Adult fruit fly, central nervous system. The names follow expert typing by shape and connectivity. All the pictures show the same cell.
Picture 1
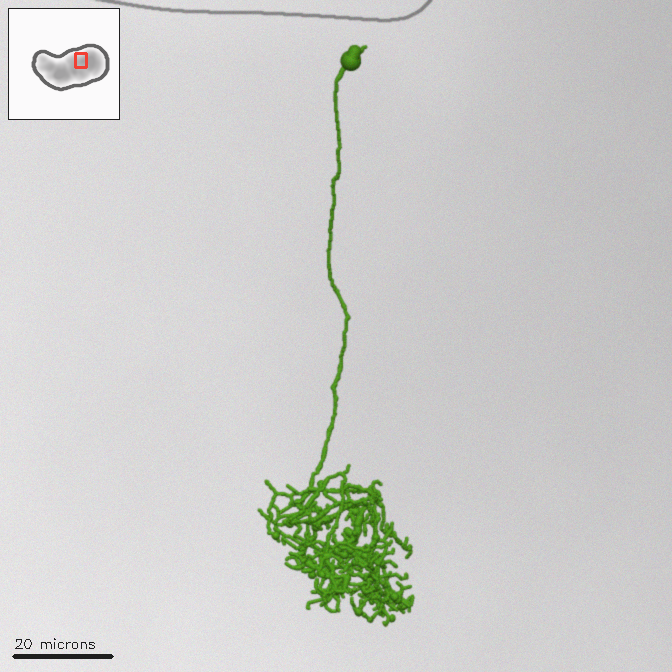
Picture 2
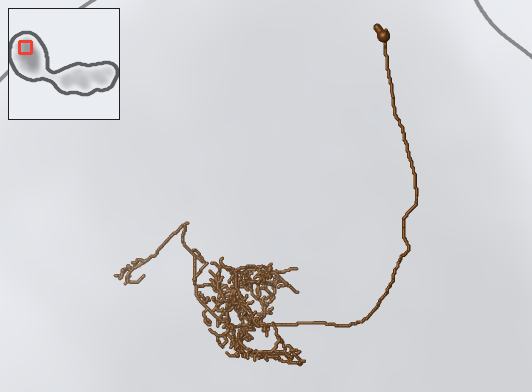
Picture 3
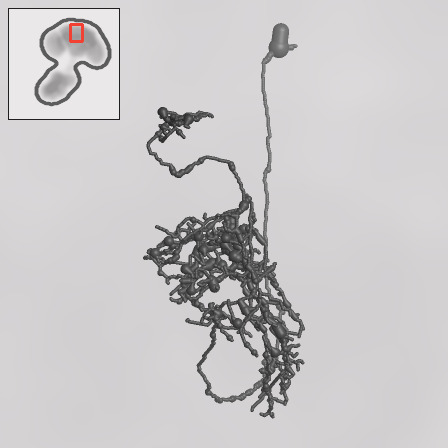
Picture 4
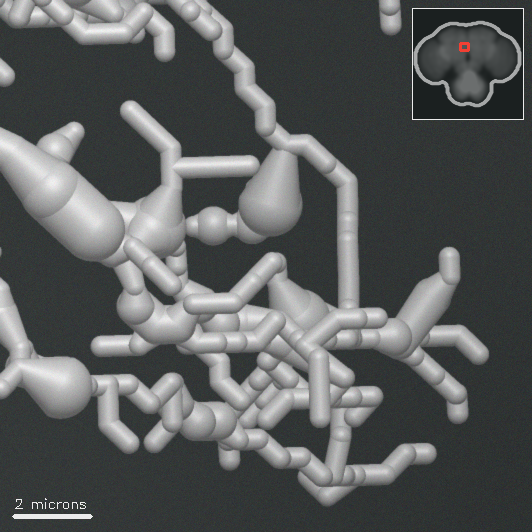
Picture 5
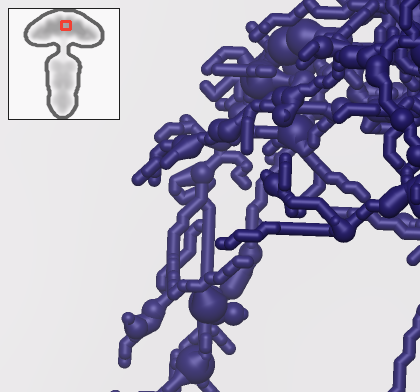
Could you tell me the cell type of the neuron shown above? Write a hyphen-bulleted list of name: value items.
- cell type: FC2A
